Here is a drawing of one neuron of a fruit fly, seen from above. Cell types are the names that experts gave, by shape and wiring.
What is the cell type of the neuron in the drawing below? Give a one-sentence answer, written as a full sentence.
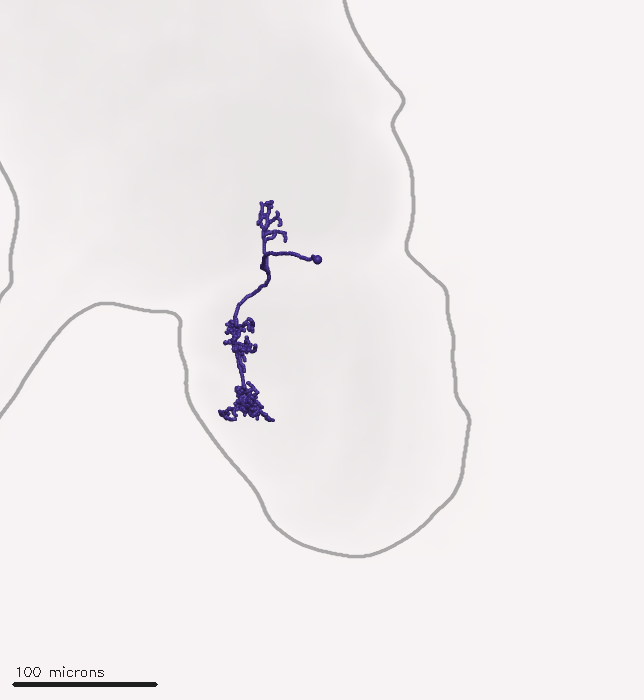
This neuron is given the cell type LPLC2.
